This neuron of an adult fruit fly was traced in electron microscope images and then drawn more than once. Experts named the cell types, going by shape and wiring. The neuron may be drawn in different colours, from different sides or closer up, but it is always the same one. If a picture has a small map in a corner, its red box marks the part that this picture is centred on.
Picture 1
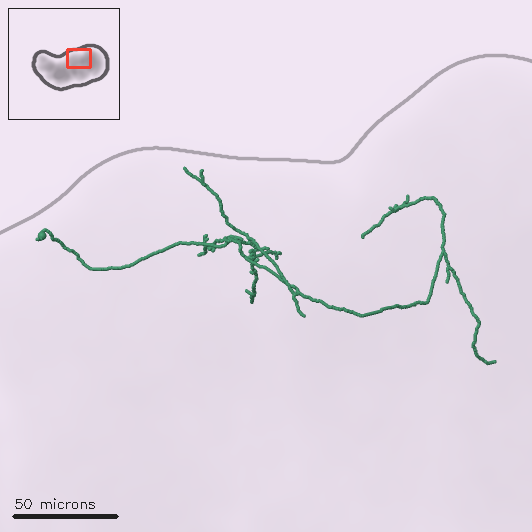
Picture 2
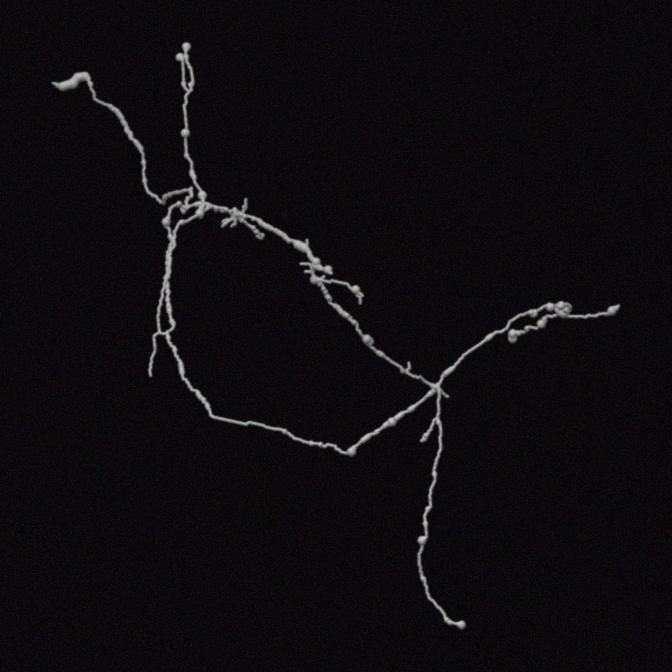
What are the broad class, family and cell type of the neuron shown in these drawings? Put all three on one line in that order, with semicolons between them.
central-brain intrinsic neuron; hemilineage DL1_dorsal; ATL013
